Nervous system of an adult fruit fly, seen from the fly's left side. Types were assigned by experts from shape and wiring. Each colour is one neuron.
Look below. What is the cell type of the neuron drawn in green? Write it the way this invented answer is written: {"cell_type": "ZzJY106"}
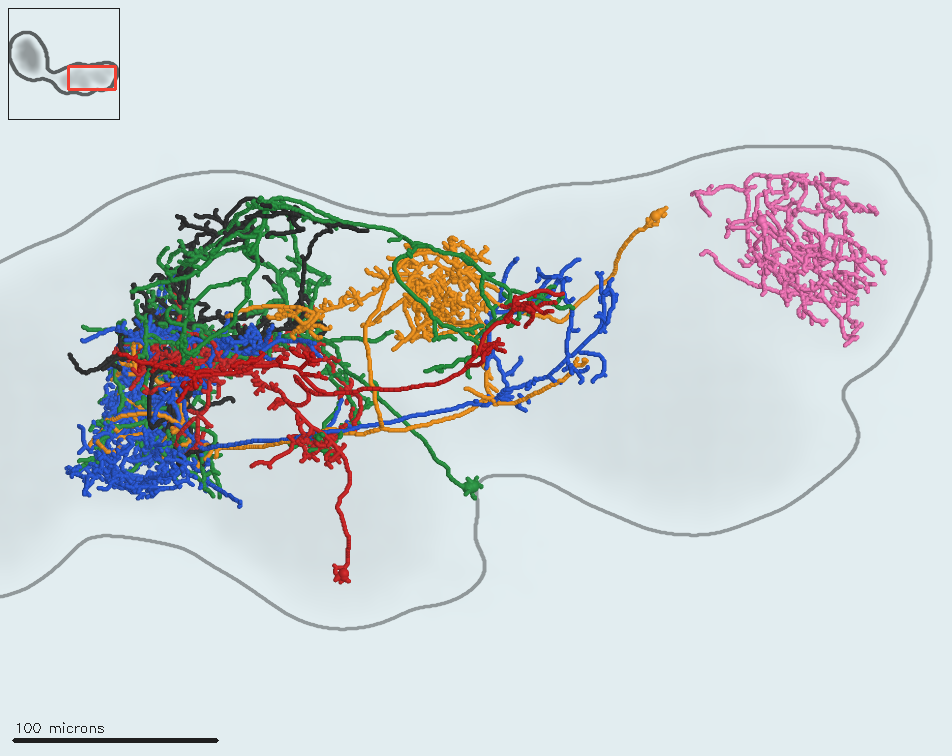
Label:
{"cell_type": "IN12A006"}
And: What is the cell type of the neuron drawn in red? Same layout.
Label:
{"cell_type": "IN12B014"}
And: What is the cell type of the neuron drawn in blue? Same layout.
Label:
{"cell_type": "IN17A023"}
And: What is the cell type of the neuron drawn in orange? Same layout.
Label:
{"cell_type": "IN17B015"}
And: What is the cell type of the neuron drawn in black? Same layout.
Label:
{"cell_type": "IN17A049"}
